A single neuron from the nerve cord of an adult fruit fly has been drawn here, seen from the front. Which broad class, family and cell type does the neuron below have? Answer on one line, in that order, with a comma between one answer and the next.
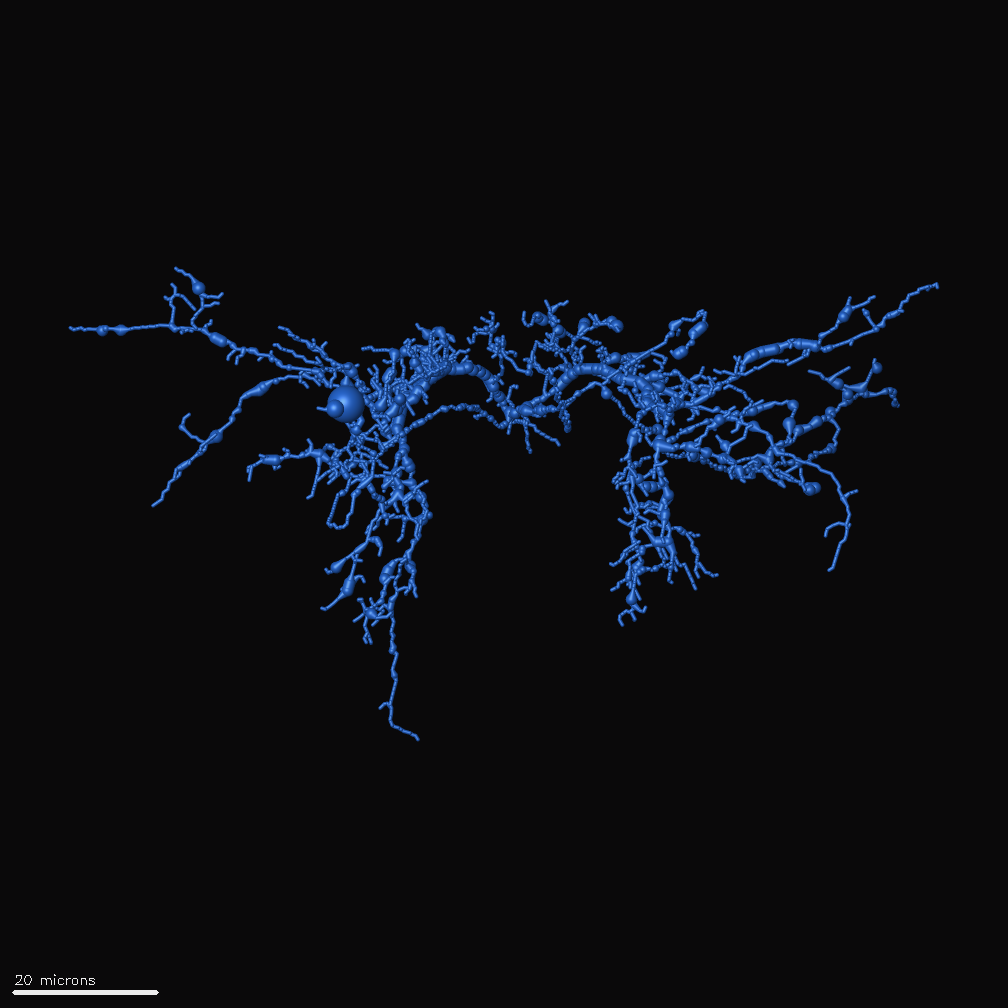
ascending neuron, hemilineage 08B, AN08B059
